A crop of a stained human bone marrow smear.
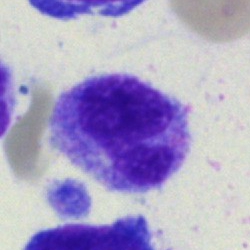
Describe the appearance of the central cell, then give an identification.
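A dark purple nucleus fills most of the cell. The cytoplasm that shows lies mainly along the left and lower-left side; it is a pale lavender-blue, with fine pinkish-purple granules scattered through it. The cell shown is a monocyte.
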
